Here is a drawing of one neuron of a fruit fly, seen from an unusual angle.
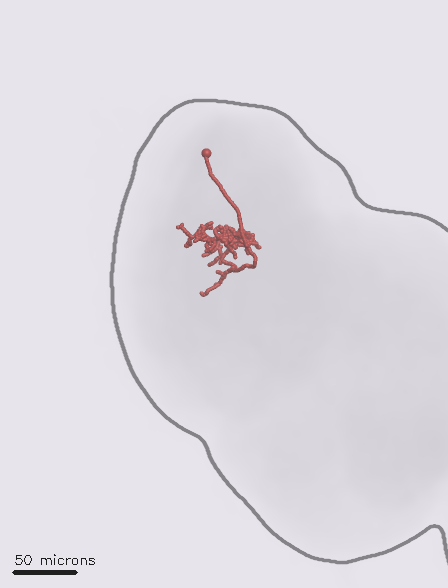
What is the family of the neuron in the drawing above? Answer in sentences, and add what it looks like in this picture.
The family is hemilineage VPNp1_medial. This is a central-brain intrinsic neuron. The cell body can be seen at the top of the picture. By the scale bar it is about 120 microns tall in this view.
